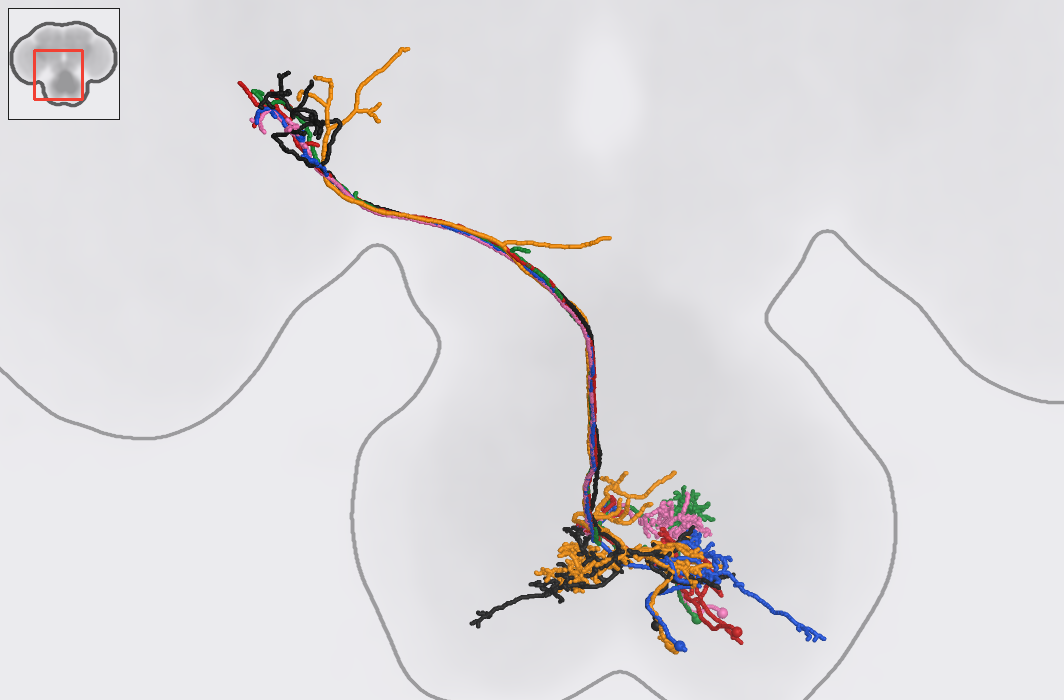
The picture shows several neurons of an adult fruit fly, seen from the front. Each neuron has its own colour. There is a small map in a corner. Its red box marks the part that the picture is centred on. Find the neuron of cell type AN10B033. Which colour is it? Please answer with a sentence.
The colour is pink.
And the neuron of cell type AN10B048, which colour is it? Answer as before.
The colour is blue.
